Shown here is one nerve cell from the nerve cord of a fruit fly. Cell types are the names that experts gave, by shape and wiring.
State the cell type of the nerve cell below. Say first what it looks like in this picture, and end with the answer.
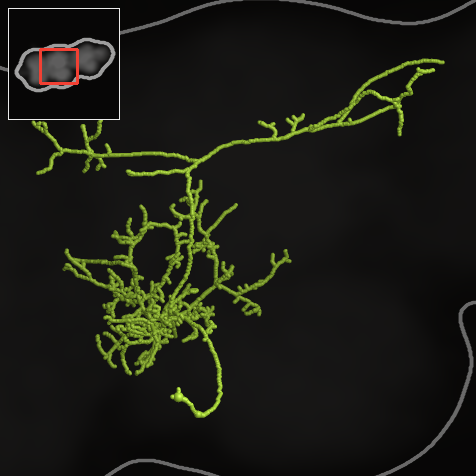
The picture shows dozens of branch ends. In this view it is about as wide as it is tall. Its broad class is nerve-cord intrinsic neuron. It is of cell type IN07B047.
